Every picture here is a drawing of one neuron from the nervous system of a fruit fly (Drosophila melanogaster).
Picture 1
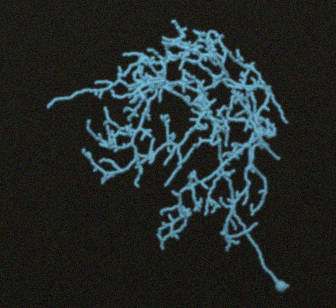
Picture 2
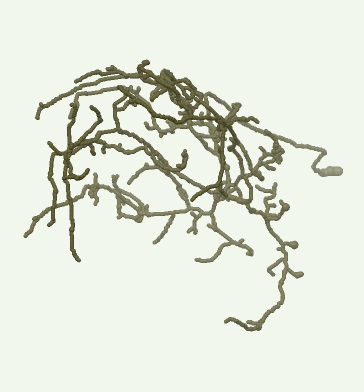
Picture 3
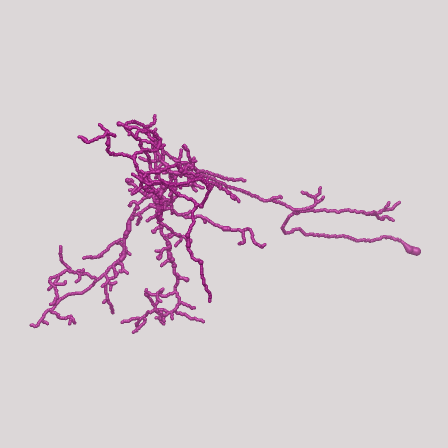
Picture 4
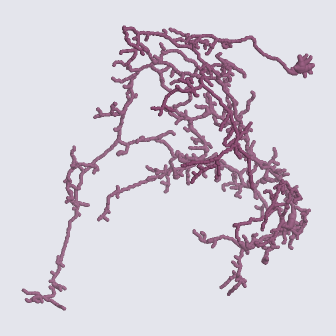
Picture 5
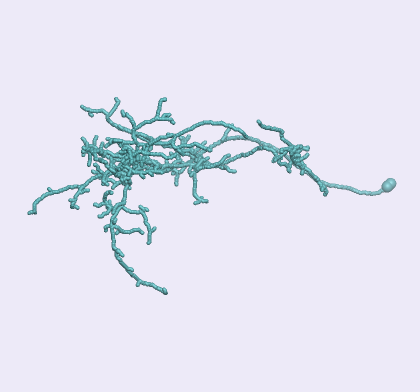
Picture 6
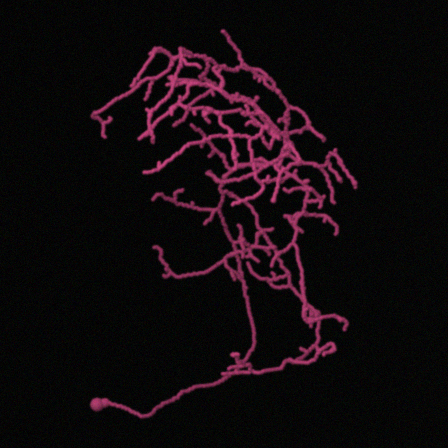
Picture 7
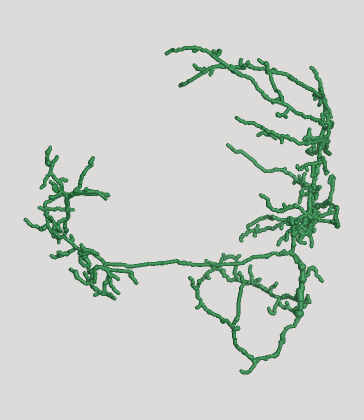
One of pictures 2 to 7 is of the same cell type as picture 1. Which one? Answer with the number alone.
5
